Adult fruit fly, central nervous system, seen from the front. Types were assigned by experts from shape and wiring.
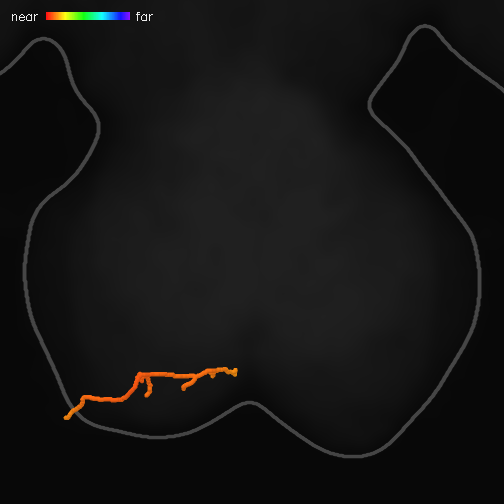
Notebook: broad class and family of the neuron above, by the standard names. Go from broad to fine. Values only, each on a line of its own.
sensory neuron entering the nerve cord
class chemosensory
